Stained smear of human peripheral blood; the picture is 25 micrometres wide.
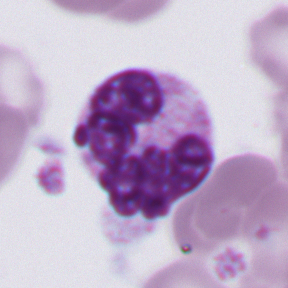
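Segmented neutrophil in the middle of the smear, checked feature by feature: its outline is roughly round with a smooth edge, its chromatin dark purple and coarsely clumped, and its cytoplasm pale pinkish-lilac, filled with fine, faint pinkish granules.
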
